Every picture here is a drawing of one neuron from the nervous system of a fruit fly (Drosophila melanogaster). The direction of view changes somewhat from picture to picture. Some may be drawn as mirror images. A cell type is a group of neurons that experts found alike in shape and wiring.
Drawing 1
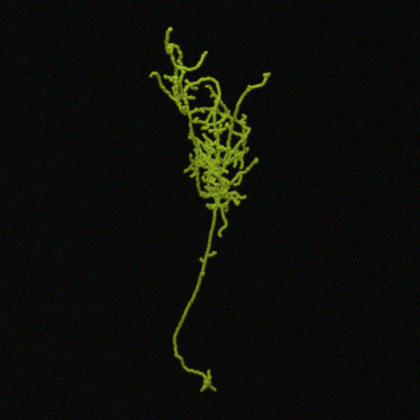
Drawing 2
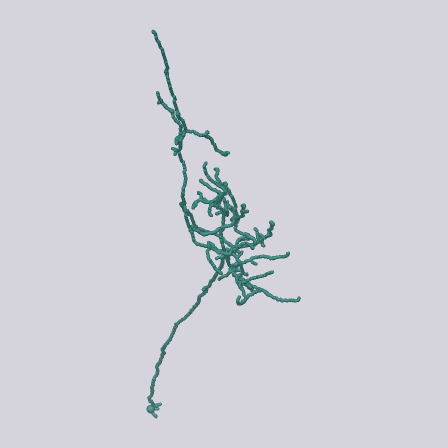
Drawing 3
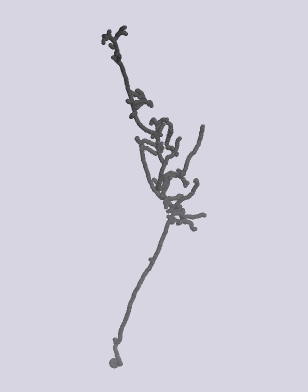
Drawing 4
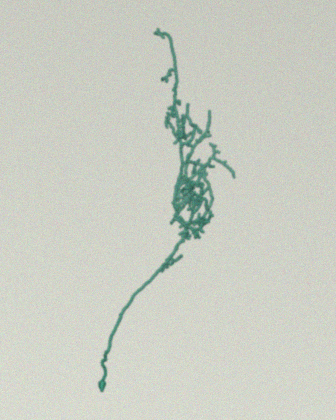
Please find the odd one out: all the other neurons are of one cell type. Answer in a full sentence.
The neuron in drawing 3 is of another cell type than the rest.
